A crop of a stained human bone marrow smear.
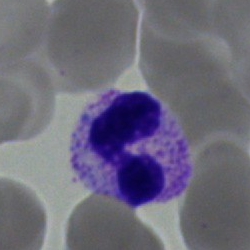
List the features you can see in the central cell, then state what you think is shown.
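The cell has a round outline. Its chromatin is dense and stains dark purple. Purple granules fill the cytoplasm. This is a segmented neutrophil.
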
